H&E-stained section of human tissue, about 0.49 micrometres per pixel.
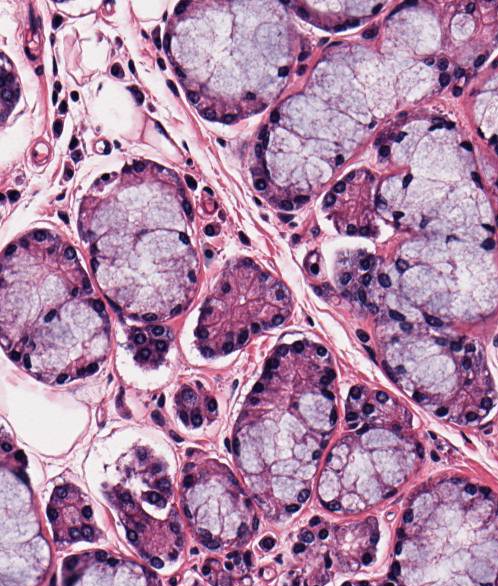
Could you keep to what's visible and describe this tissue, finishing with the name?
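The field's packed with rounded glandular acini, split by thin strands of pink connective tissue. Most consist of mucous cells, with pale, foamy, grey-blue cytoplasm and flattened nuclei pushed against the cell bases at the acinus edge. Many carry caps of serous cells at their edges, with pink-purple granular cytoplasm and round nuclei. It's minor salivary gland.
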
